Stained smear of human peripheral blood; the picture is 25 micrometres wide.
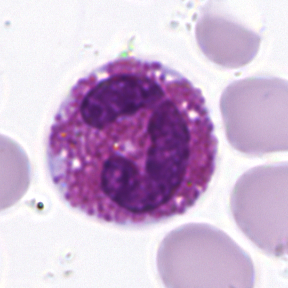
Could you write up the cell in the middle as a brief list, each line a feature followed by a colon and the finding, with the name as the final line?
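Outline: round and smooth
Chromatin: dark purple, clumped
Granules: coarse, round, fairly even in size, packing the cytoplasm
Name: eosinophil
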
